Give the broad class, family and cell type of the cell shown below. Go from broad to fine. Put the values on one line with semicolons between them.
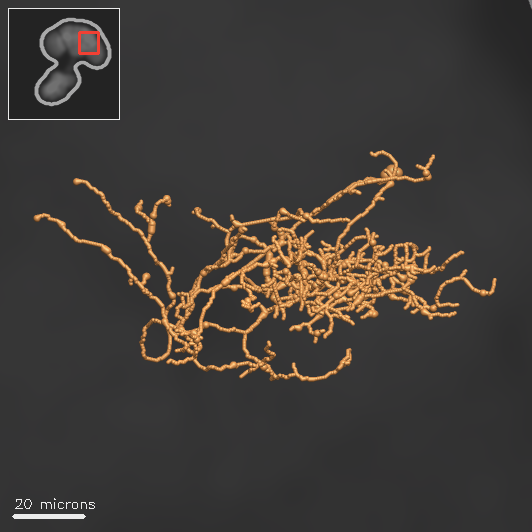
central-brain intrinsic neuron; hemilineage VPNp&v1_posterior; PVLP108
